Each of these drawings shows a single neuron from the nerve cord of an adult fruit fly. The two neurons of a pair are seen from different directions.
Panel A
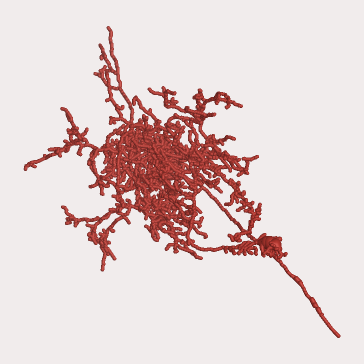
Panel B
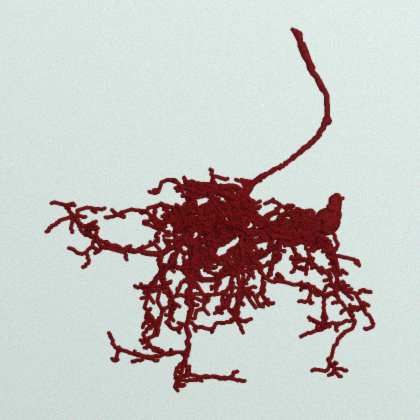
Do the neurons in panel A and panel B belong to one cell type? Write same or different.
same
